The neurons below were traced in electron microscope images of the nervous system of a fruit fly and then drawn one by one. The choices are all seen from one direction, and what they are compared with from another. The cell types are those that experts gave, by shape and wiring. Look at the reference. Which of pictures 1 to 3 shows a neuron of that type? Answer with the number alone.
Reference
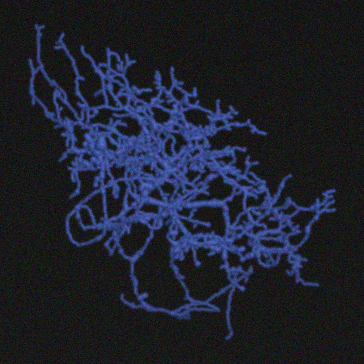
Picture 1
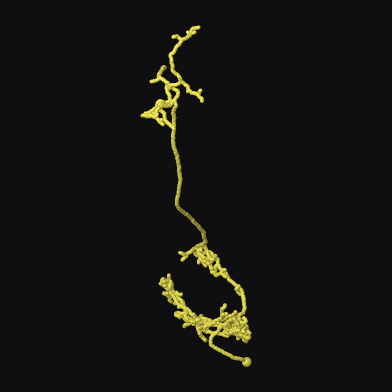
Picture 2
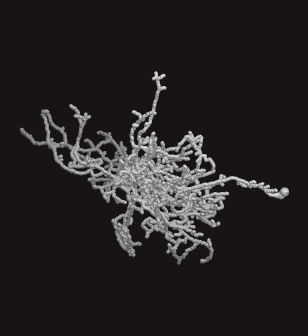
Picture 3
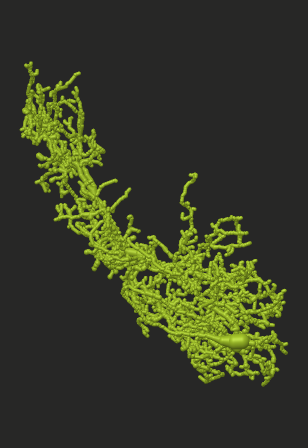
2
